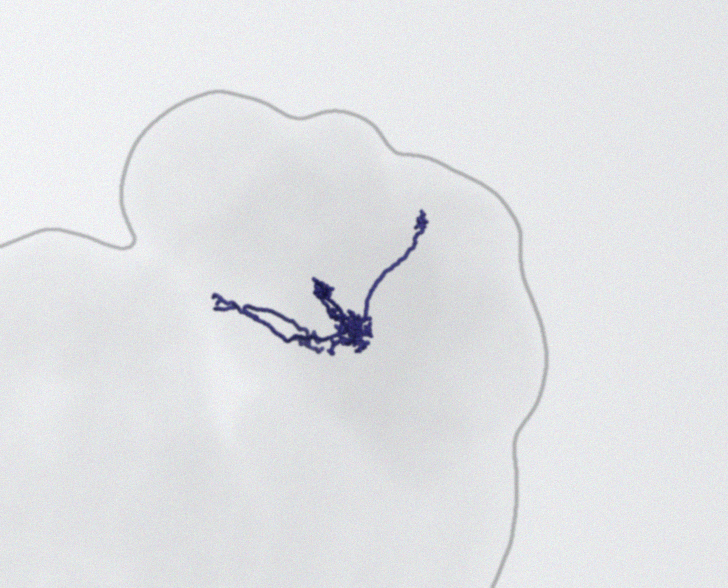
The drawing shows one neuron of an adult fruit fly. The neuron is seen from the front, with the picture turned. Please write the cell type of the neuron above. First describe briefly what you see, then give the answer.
As drawn here it is wider than it is tall. This is a nerve-cord intrinsic neuron. The cell type is IN06A067_a.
